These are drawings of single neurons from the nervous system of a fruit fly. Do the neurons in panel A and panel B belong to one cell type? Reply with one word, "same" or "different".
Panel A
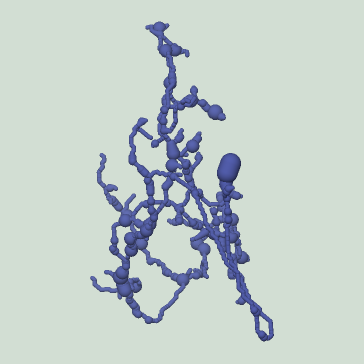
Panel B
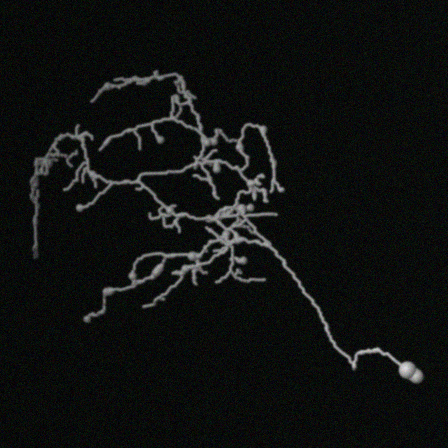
different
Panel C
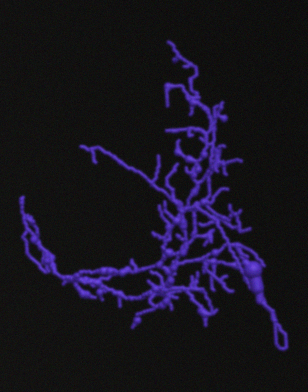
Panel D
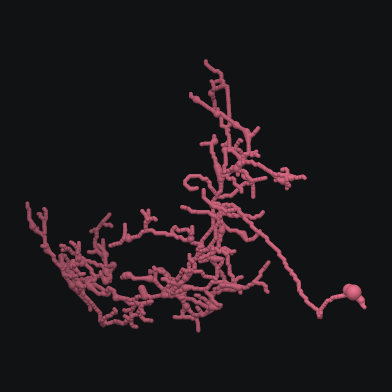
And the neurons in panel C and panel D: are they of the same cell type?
same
